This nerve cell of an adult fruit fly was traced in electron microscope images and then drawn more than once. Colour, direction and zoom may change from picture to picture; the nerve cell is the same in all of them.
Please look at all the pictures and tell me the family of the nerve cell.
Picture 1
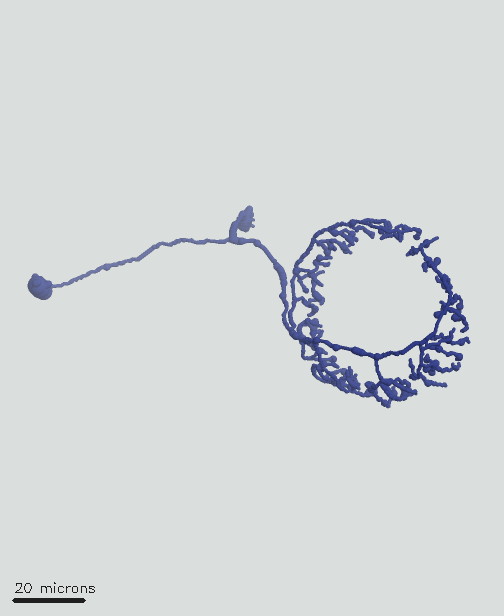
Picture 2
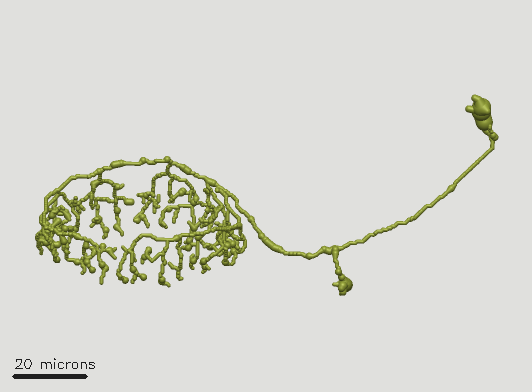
hemilineage EBa1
